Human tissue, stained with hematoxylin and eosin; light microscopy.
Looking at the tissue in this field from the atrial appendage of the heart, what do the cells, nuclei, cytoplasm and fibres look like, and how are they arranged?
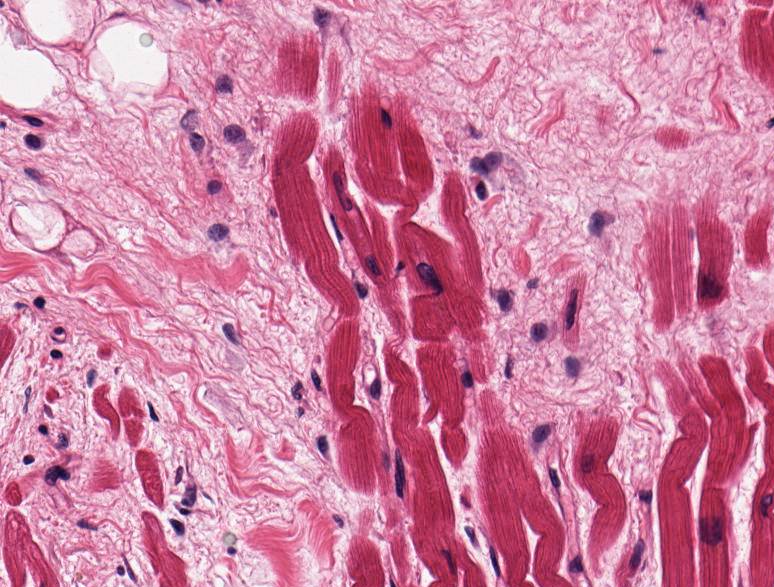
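Centre and right: most muscle fibres look cut along their length, running roughly top to bottom. Their cytoplasm stains deep red, far darker than the surrounding stroma. Small dark oval nuclei lie singly in the loose stroma. Lower left? Short fibre segments cut obliquely within the stroma.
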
